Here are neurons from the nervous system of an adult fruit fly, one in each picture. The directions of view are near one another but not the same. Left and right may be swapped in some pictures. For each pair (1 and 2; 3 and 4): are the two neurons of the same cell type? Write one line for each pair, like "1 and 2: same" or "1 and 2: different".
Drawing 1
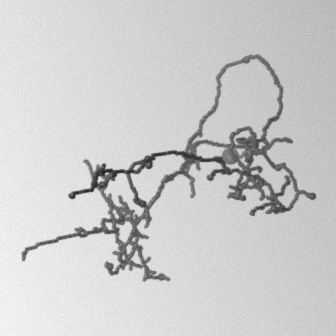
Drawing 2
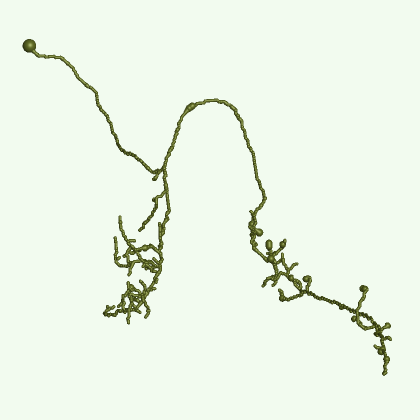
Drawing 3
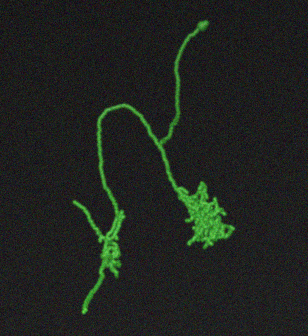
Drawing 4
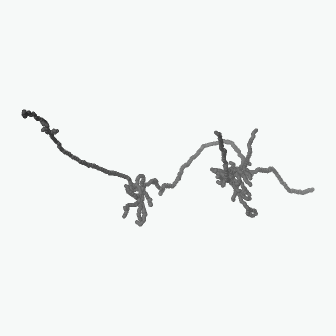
1 and 2: same
3 and 4: different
